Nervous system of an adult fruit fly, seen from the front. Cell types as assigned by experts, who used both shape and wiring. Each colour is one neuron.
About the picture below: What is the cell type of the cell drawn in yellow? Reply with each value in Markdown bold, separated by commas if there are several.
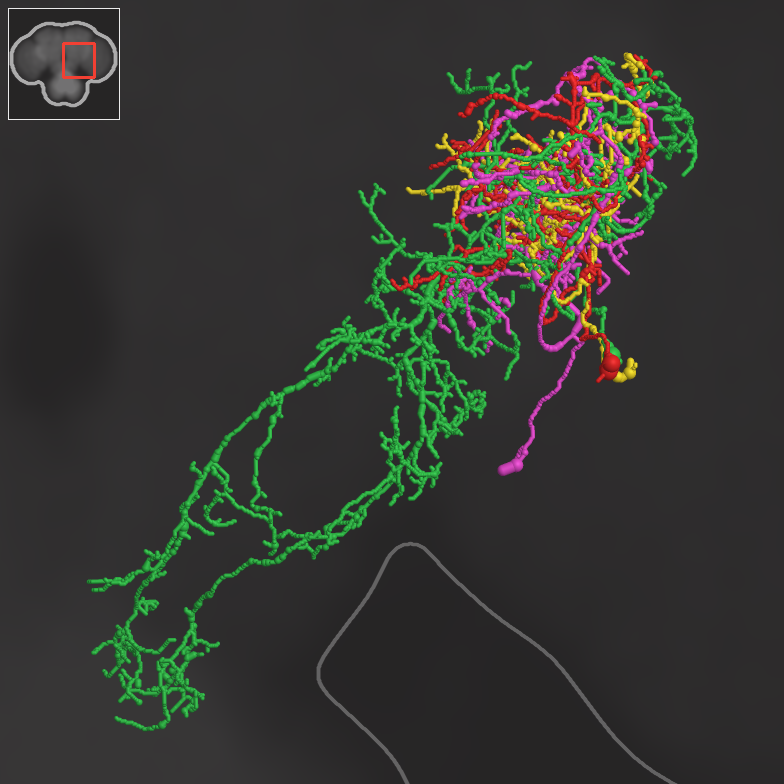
**AVLP407**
